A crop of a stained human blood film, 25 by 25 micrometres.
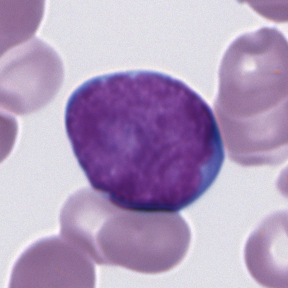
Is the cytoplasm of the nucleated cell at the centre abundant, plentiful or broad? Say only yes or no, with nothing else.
No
